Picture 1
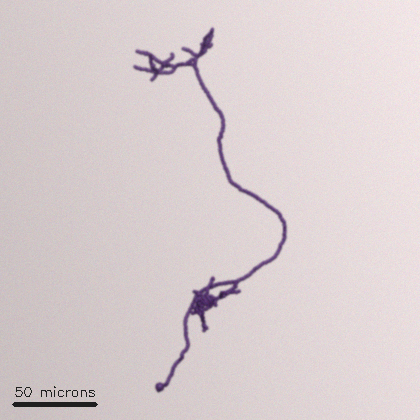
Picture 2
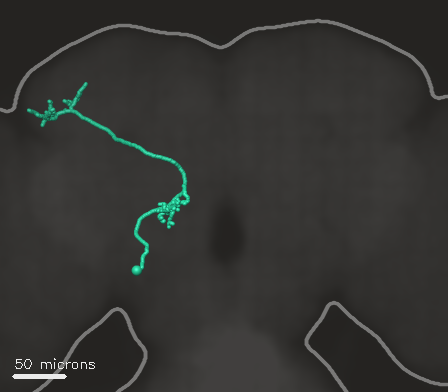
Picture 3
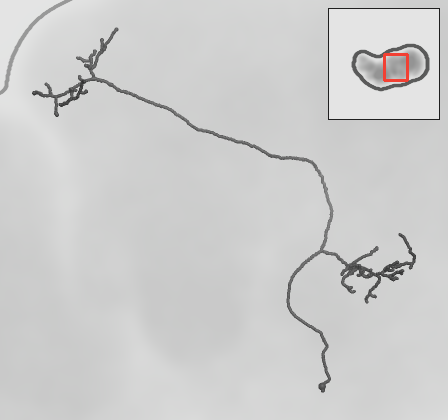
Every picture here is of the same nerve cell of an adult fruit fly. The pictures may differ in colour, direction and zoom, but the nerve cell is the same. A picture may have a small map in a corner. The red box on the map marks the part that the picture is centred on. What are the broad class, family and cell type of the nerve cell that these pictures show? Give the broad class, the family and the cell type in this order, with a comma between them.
central-brain intrinsic neuron, hemilineage ALv1, M_vPNml77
